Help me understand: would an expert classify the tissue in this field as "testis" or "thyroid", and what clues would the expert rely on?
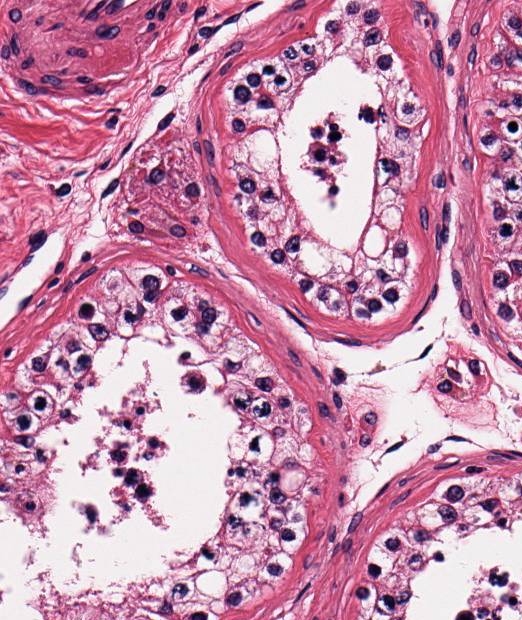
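This is testis. Rounded tubules in cross-section fill the field, one complete in the upper centre. They are lined by a multilayered epithelium whose cells contain many clear cytoplasmic vacuoles, and many lining cells have round nuclei with dark, coarse chromatin.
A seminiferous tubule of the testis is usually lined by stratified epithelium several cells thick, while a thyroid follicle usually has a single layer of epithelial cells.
The multilayered lining settles it: testis, not thyroid. Just left of the upper tubule sits a small cluster of polygonal Leydig cells with pink granular cytoplasm.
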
